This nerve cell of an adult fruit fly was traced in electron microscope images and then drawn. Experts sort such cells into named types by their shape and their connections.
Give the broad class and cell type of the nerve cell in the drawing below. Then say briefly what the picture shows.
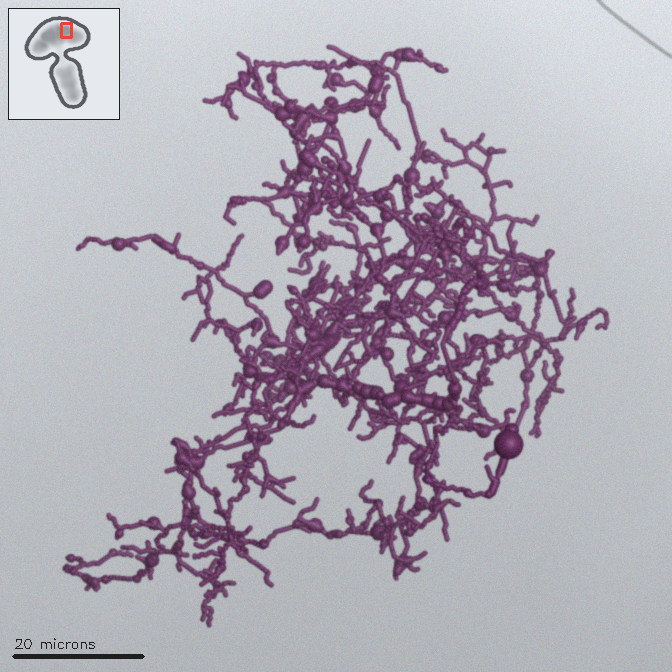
Its broad class is central-brain intrinsic neuron. It is of cell type AVLP348. It is in the brain and does not reach the nerve cord. By the scale bar it is about 90 microns tall in this view. The picture shows more than a hundred branch ends.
